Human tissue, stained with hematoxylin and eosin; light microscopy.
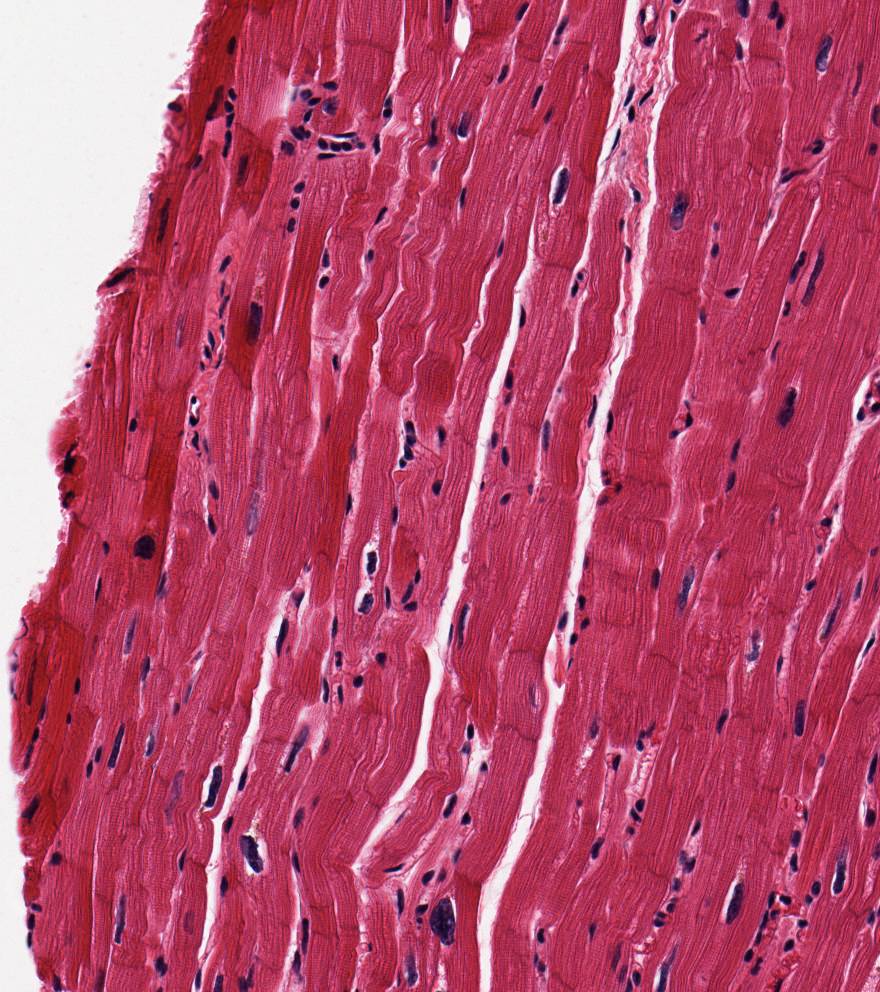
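Left ventricle of the heart, H&E. Long muscle fibres fill the field, running parallel from bottom to top and slanting so upper ends lie further right. Oval muscle-fibre nuclei central, not at edges. Cytoplasm deep pink-red throughout. Small dark elongated nuclei in thin spaces between fibres.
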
